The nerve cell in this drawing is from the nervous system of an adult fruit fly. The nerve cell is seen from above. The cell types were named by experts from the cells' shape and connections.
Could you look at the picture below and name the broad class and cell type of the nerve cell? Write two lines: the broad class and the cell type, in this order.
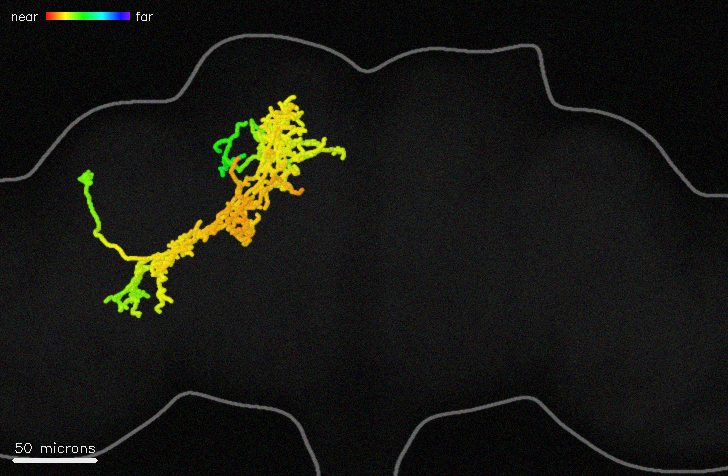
central-brain intrinsic neuron
SIP018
